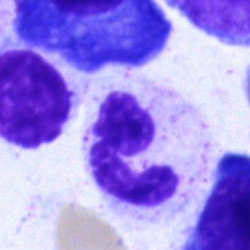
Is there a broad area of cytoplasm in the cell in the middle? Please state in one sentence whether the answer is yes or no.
Yes, what surrounds the nucleus is a broad expanse of cytoplasm.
